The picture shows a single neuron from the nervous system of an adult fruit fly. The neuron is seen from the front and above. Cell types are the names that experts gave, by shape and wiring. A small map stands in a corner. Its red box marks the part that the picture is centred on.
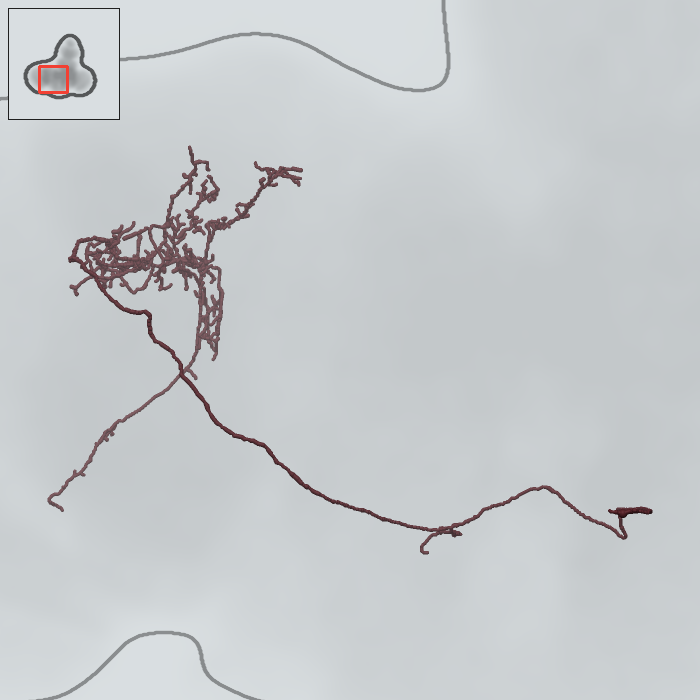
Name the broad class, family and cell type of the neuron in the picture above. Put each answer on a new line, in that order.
central-brain intrinsic neuron
LoVC
LoVC23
